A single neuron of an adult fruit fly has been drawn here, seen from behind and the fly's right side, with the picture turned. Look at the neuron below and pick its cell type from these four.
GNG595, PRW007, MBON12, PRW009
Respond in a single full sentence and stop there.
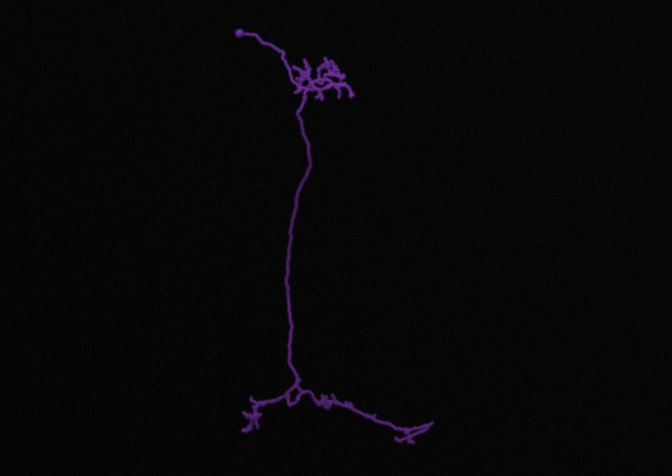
The cell type name for this neuron is PRW009.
